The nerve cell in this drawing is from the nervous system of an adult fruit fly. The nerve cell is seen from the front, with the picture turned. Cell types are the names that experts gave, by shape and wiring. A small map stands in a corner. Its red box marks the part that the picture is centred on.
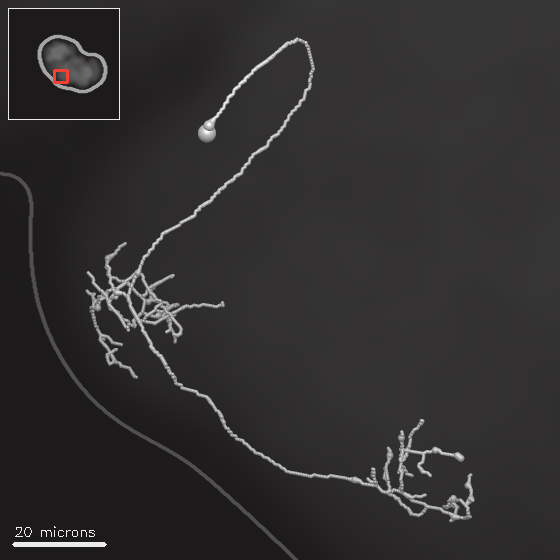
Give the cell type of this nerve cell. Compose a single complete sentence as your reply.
This nerve cell is a member of the CB2047 cell type.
